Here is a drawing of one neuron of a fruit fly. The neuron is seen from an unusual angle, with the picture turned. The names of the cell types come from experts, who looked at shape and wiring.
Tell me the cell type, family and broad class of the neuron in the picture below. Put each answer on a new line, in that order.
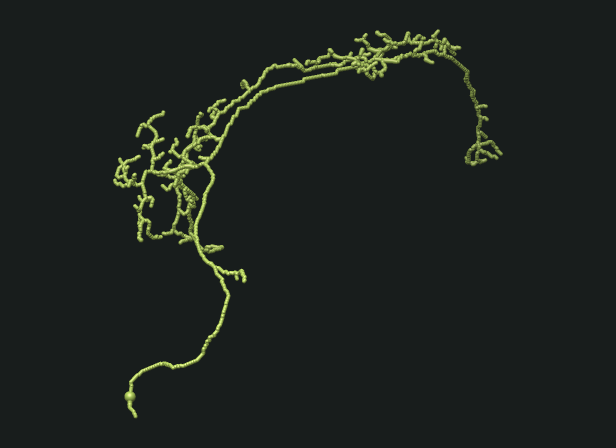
CB4151
hemilineage SLPal5
central-brain intrinsic neuron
